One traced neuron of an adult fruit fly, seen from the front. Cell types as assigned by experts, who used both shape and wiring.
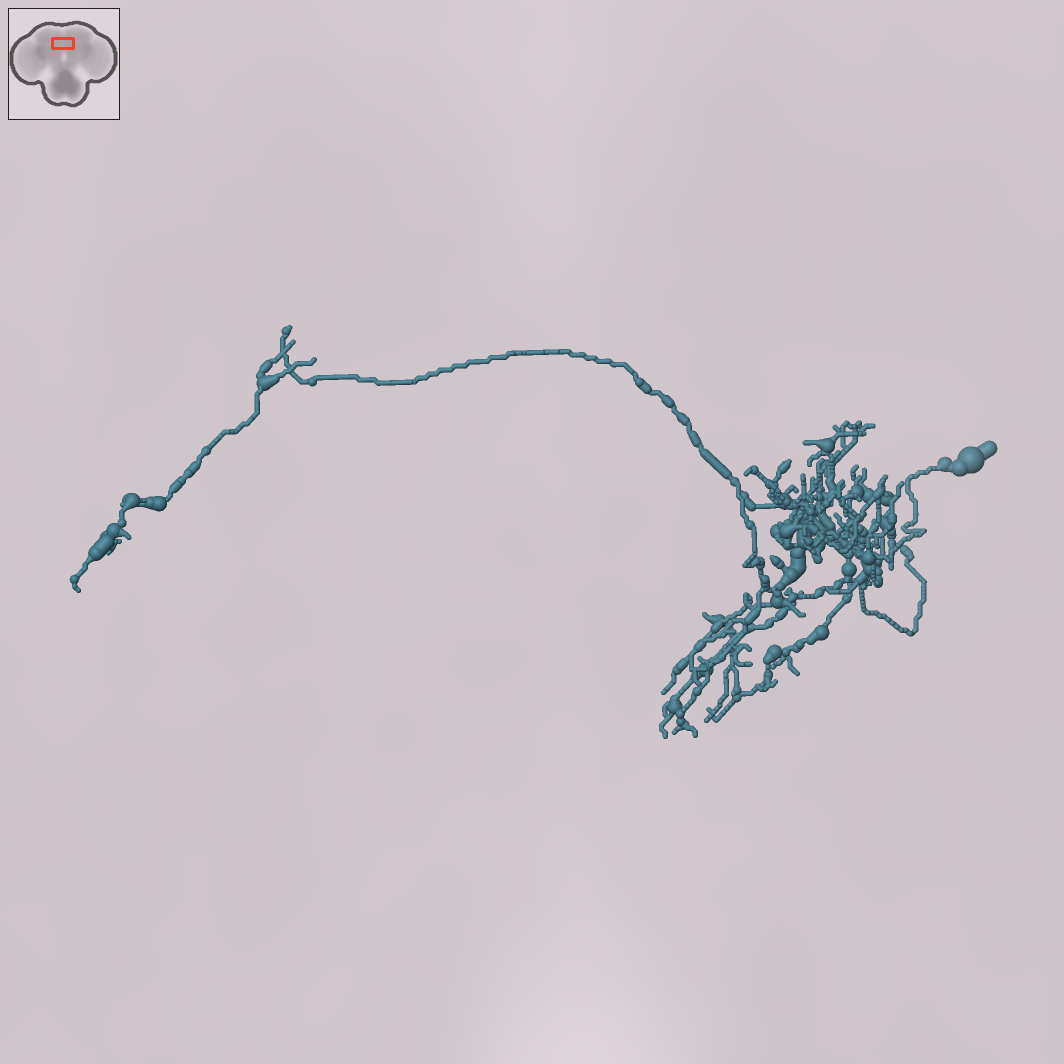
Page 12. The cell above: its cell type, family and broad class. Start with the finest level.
FC2B; class CX; central-brain intrinsic neuron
